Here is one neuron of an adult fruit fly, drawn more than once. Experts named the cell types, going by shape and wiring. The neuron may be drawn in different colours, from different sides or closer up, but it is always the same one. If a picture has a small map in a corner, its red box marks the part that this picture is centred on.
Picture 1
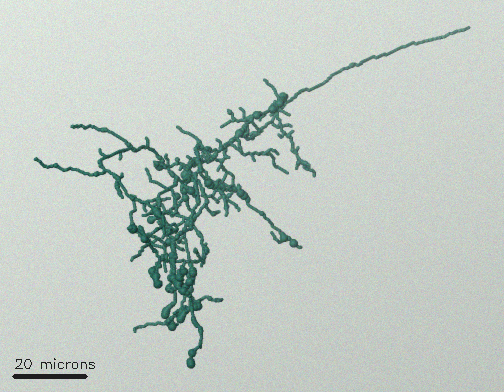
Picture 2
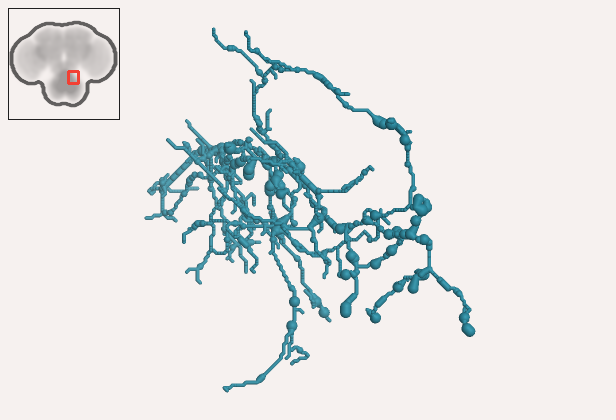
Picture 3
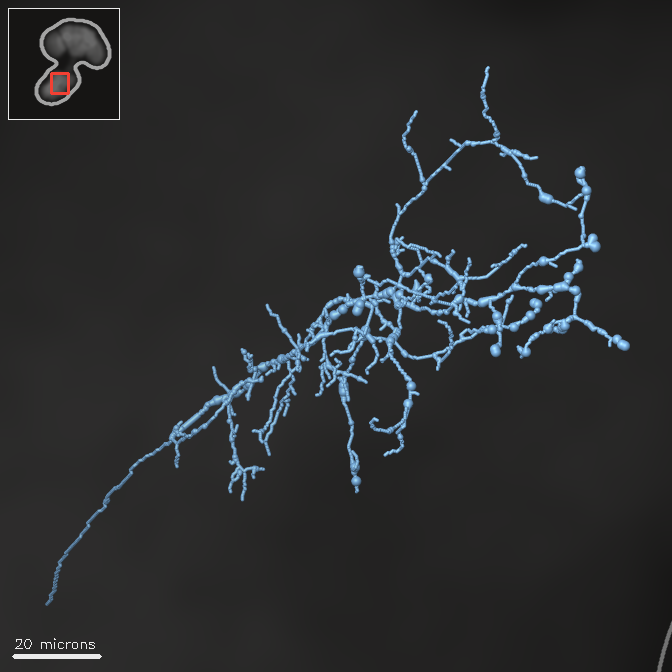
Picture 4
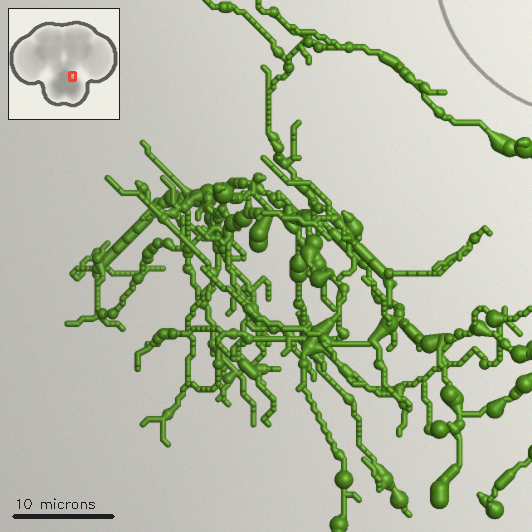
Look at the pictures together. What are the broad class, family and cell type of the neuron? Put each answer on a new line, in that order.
nerve-cord intrinsic neuron
hemilineage 03B
IN03B063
